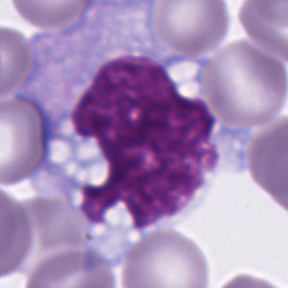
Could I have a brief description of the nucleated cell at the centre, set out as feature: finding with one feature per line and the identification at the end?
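Nucleus: irregular, deeply notched on its lower left side
Cytoplasm: abundant, widest at the upper left of the nucleus
Colour: pale greyish lilac-blue
Vacuoles: several clear round ones clustered to the lower left of the nucleus
Name: monocyte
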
